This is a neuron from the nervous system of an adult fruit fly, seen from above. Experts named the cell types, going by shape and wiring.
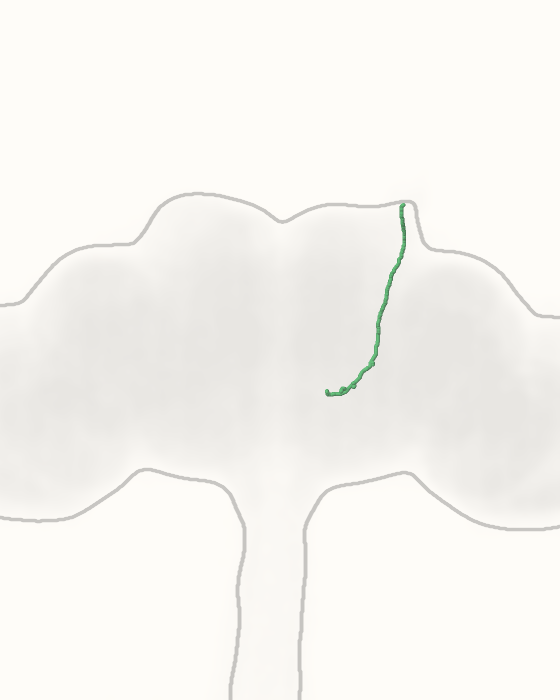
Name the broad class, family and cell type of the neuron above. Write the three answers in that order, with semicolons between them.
sensory neuron entering the brain; class mechanosensory; JO-ED2_a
